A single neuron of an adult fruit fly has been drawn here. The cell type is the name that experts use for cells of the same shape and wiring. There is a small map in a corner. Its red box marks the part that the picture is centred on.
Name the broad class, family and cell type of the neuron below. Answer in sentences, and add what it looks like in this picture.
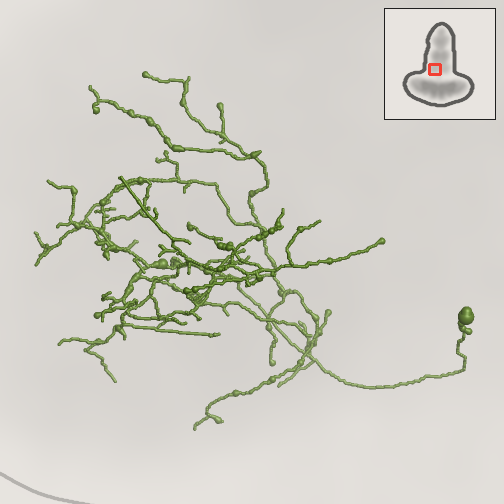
It is a nerve-cord intrinsic neuron. The family is hemilineage 14A. It is of cell type IN14A090. Dozens of branch ends can be seen. As drawn here it is about as wide as it is tall.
